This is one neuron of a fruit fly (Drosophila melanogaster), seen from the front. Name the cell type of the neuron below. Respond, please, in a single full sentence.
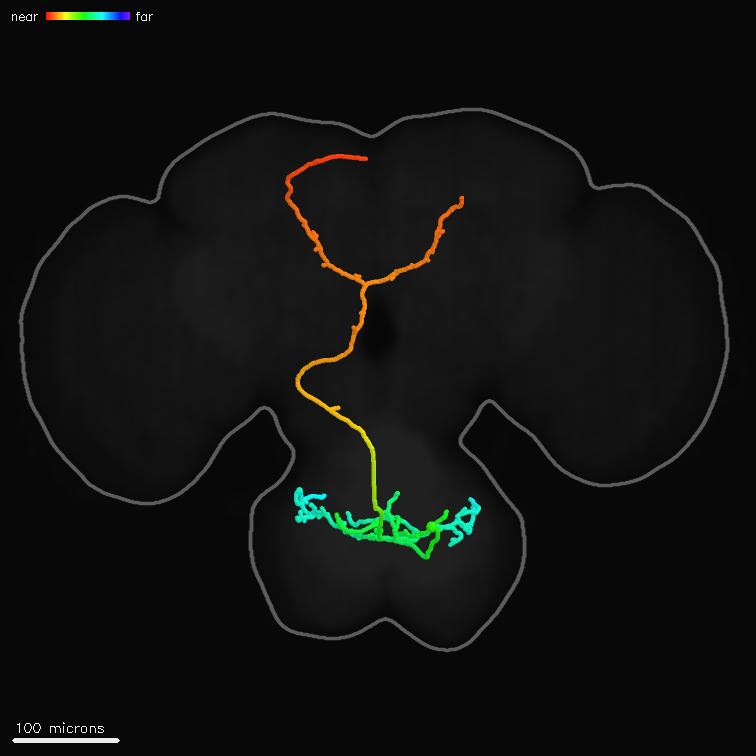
This neuron represents the cell type AN08B084.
